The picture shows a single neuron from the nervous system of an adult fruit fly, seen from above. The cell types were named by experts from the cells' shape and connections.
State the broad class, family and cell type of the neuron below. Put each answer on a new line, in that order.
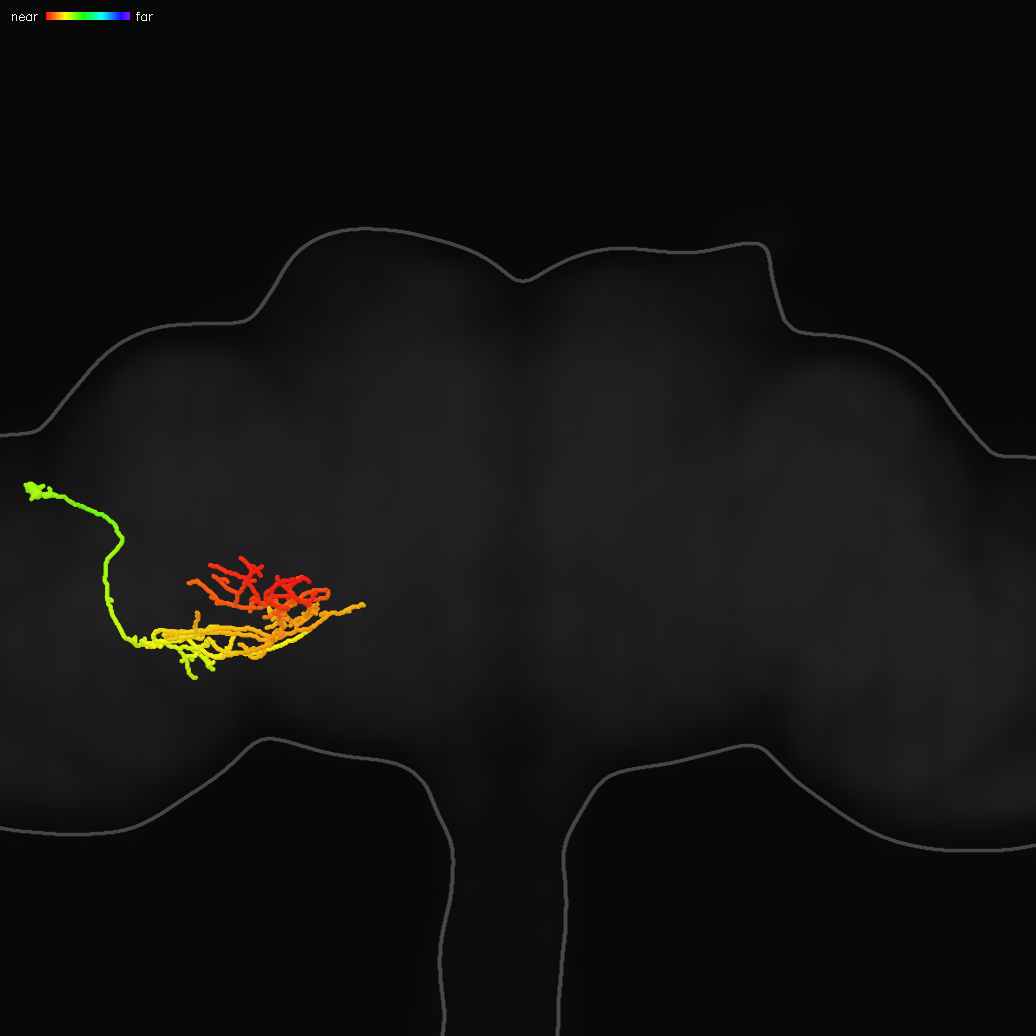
central-brain intrinsic neuron
hemilineage LHl3
SLP210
